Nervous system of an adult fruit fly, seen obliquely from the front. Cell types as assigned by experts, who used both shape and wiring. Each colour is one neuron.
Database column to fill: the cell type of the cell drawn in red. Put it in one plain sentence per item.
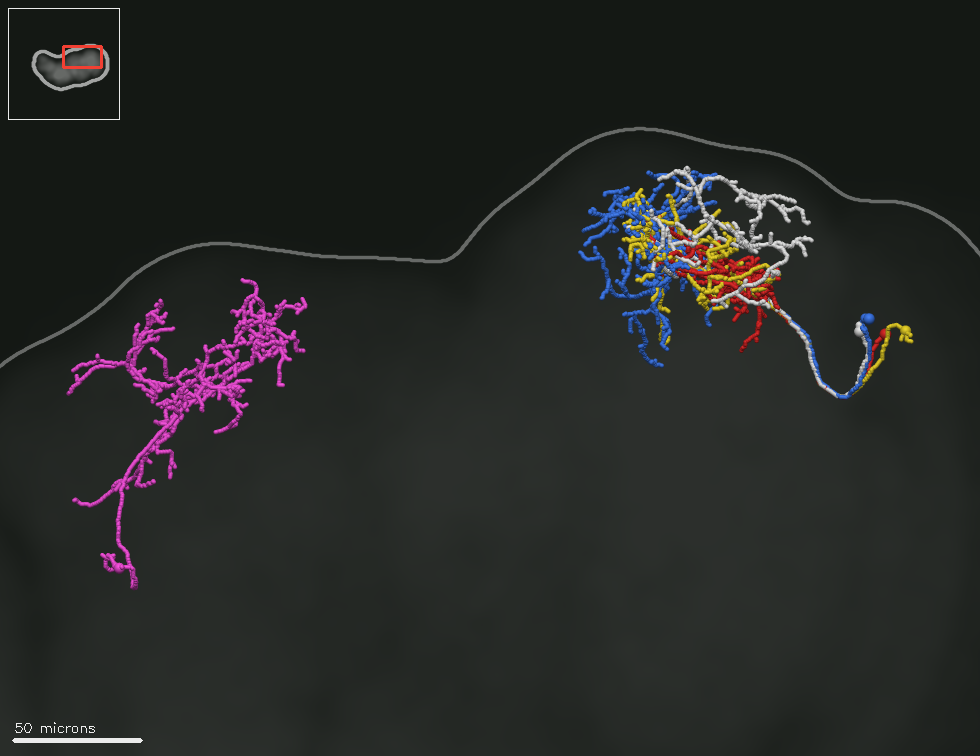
The cell type is SLP179_b.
